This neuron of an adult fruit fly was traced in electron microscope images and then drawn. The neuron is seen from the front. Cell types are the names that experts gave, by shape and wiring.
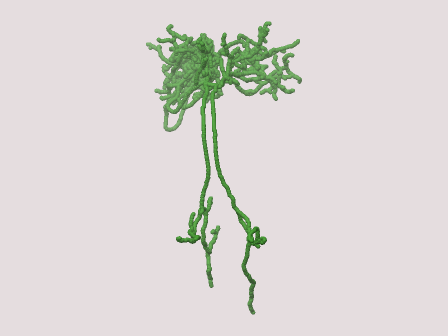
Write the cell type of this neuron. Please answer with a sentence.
The cell type is DNpe048.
